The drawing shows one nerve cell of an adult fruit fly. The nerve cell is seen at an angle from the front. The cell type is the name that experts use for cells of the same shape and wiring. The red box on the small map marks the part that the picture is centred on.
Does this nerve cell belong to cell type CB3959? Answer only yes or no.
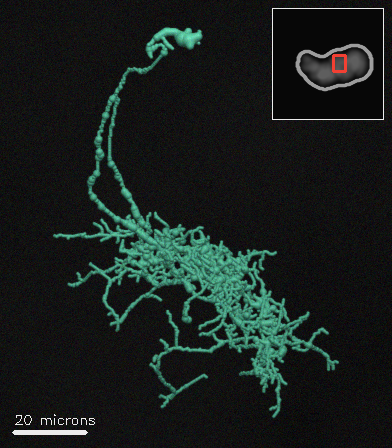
no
